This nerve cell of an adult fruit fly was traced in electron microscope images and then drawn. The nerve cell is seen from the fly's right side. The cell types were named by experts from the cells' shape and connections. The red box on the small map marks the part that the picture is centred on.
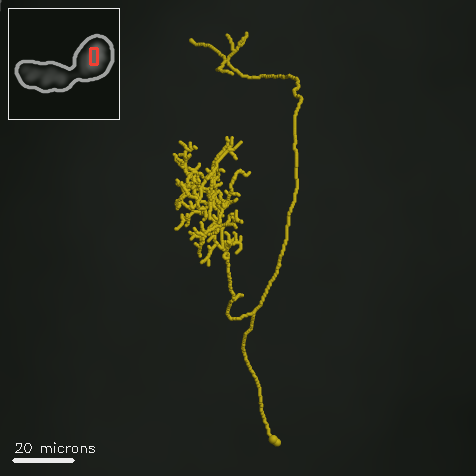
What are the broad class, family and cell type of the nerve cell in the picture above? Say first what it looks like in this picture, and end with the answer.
Its cell body lies at the bottom of the picture. From top to bottom in the picture it spans about 140 microns. Dozens of branch ends can be seen. Its broad class is visual projection neuron. The family is LoVP. The cell type is LoVP1.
